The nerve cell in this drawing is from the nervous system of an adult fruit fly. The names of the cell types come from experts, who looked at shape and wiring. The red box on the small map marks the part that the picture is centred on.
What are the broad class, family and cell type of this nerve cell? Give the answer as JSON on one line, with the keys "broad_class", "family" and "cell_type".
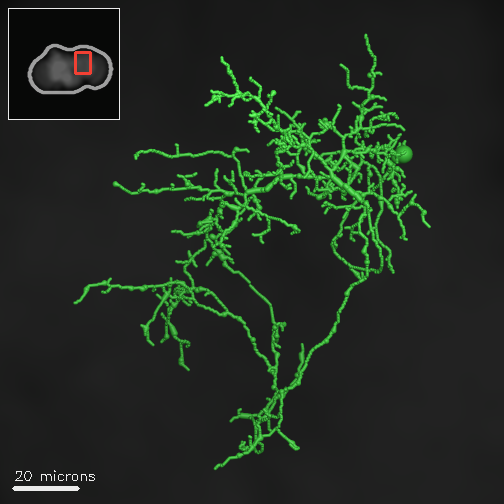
{"broad_class": "central-brain intrinsic neuron", "family": "hemilineage VPNp&v1_posterior", "cell_type": "PLP149"}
